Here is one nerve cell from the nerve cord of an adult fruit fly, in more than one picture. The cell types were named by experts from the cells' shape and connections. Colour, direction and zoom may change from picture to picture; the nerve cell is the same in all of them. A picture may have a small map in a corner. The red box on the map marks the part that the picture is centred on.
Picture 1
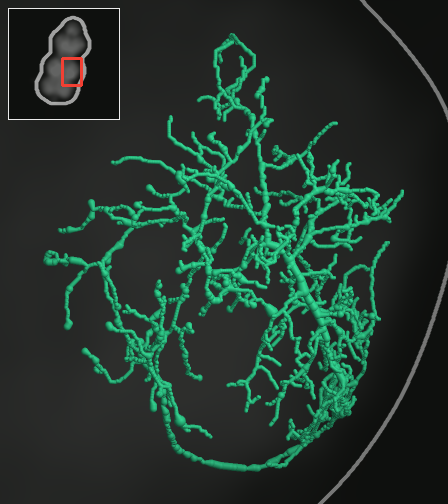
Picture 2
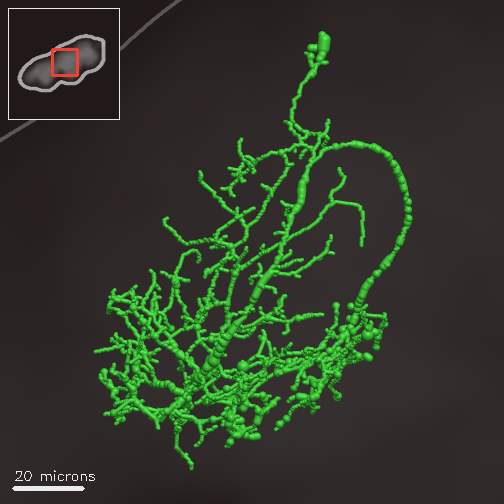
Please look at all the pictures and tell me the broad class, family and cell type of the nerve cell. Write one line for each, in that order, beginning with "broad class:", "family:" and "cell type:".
broad class: nerve-cord intrinsic neuron
family: hemilineage 09A
cell type: IN09A014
